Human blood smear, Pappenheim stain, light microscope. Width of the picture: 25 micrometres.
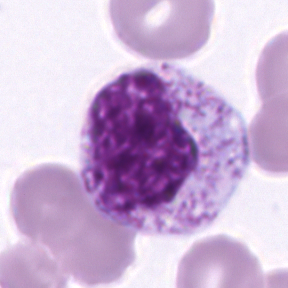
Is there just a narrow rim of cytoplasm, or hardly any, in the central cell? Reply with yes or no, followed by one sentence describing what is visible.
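No. The cytoplasm forms a broad rim mainly on the right side of the nucleus.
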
